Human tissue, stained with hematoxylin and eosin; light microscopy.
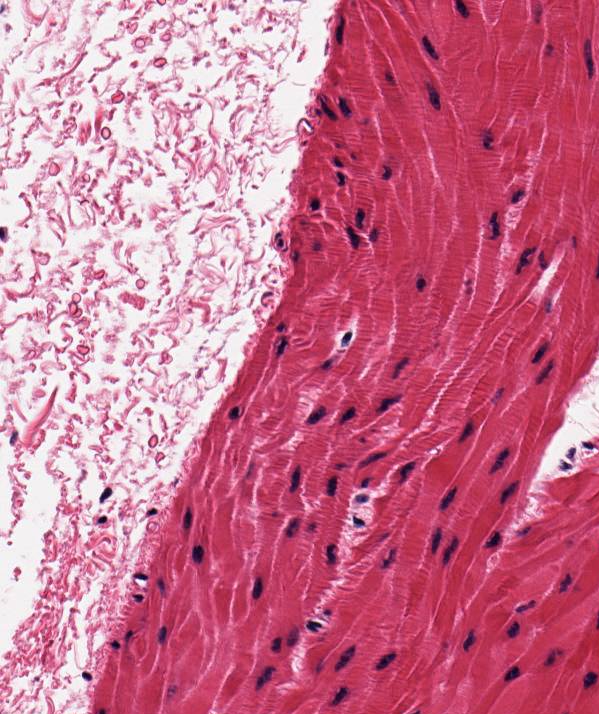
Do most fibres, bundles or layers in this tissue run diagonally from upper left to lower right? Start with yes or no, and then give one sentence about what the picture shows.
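No. The muscle fibres run diagonally from upper right toward lower left, parallel to the band's left border.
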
